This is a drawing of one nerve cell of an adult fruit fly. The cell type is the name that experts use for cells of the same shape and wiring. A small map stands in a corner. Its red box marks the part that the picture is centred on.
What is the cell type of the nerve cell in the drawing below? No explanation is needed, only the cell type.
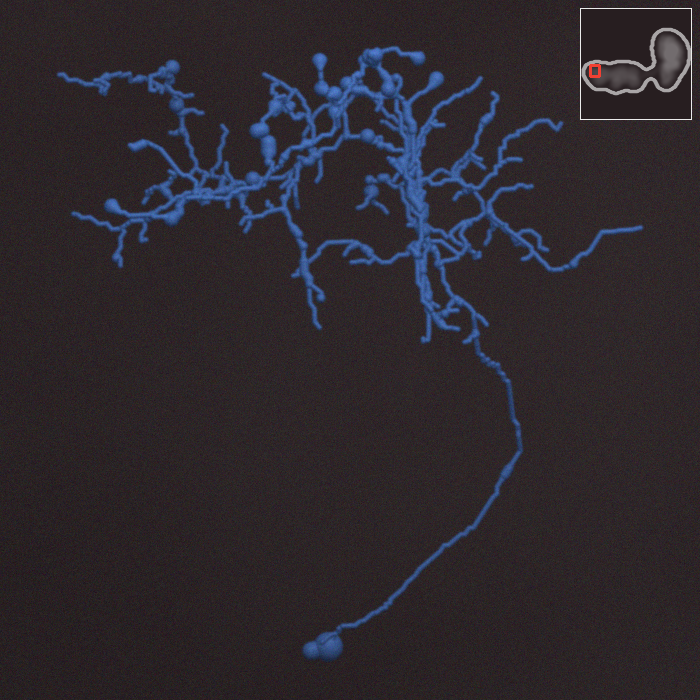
INXXX452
